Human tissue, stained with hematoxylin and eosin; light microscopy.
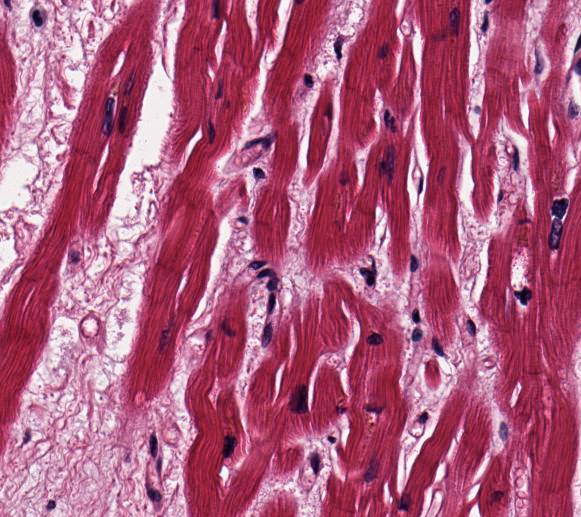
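Left ventricle of the heart, its muscle fibres each carrying a single oval nucleus placed centrally. Between the fibres, notice pale, loose, wispy connective tissue, most abundant along the left edge, and small dark elongated nuclei in the spaces. No fat cells appear here.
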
